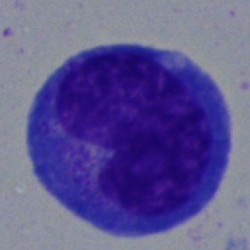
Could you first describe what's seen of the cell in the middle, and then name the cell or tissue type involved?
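Outline: round and smooth. The nucleus carries an indentation on its left side. Cytoplasm is deep blue, with a paler area holding fine purple granules at the left of the nucleus. The cell is a blast.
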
